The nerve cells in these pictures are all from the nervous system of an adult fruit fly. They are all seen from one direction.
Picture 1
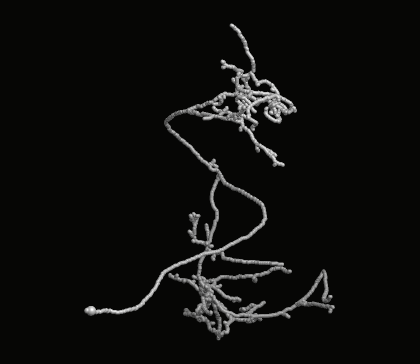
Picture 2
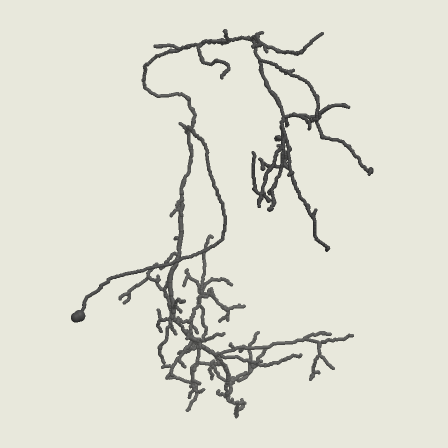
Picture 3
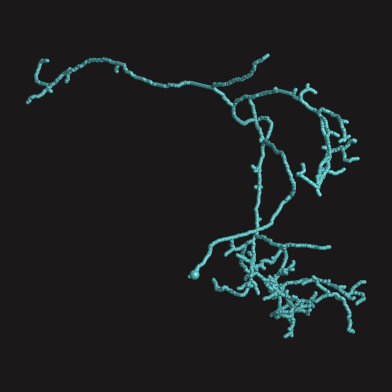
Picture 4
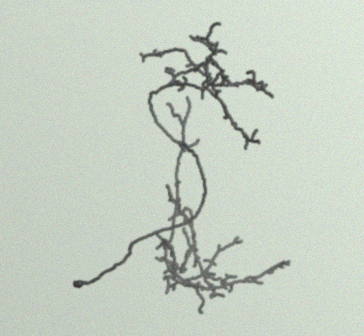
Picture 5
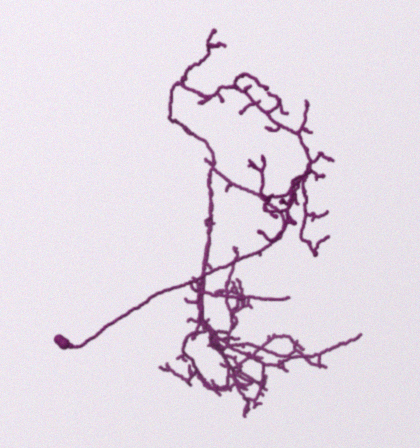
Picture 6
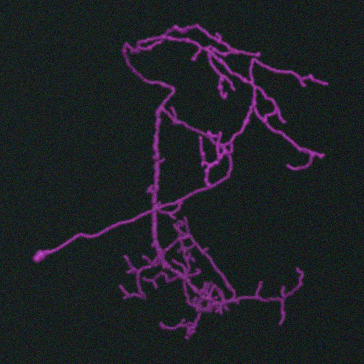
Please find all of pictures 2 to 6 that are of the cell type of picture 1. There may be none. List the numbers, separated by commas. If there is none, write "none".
4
